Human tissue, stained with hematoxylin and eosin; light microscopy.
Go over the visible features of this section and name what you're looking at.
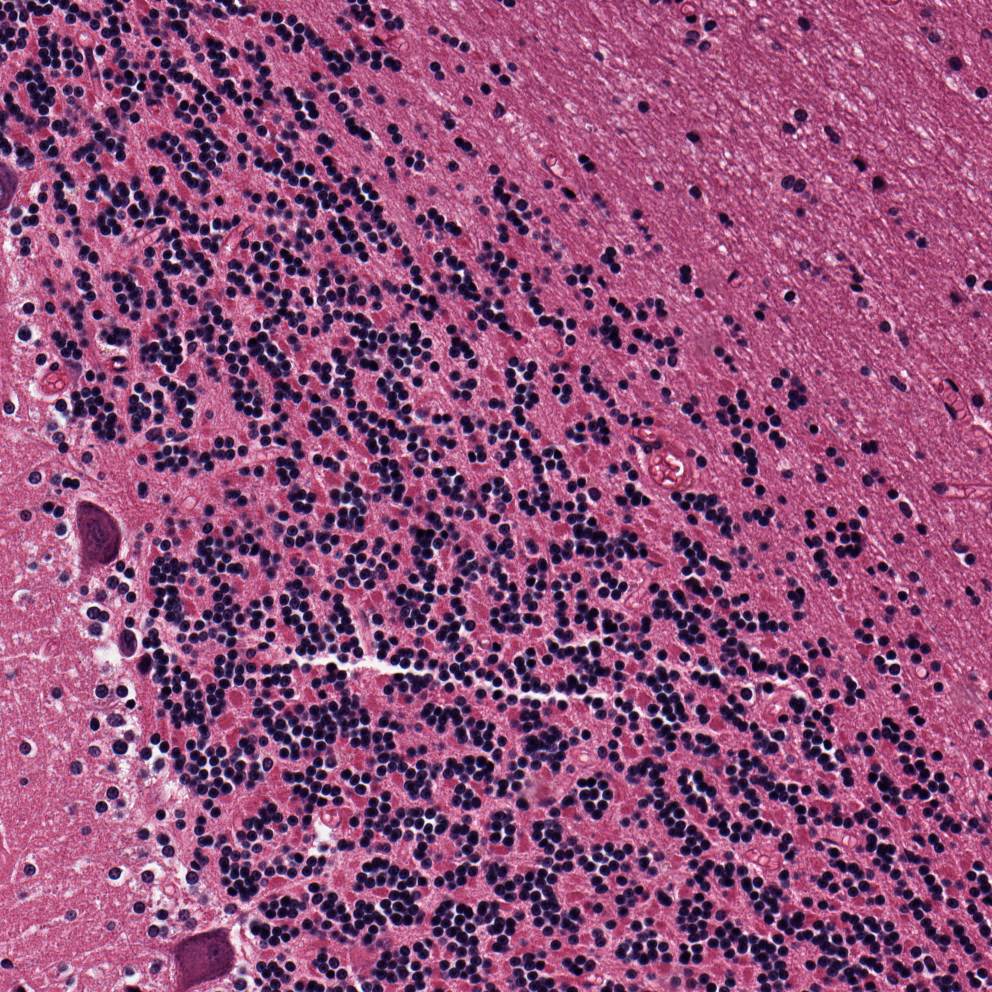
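A crowded band of small, round, darkly stained nuclei with almost no visible cytoplasm is present. Small pink cell-free islands lie between the clusters of these nuclei throughout the band. Left of the Purkinje cells is a pale pink, finely fibrillary zone with only sparse small nuclei. A small round vessel sits near the right edge of the dark band at about mid-height. This is cerebellum.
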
